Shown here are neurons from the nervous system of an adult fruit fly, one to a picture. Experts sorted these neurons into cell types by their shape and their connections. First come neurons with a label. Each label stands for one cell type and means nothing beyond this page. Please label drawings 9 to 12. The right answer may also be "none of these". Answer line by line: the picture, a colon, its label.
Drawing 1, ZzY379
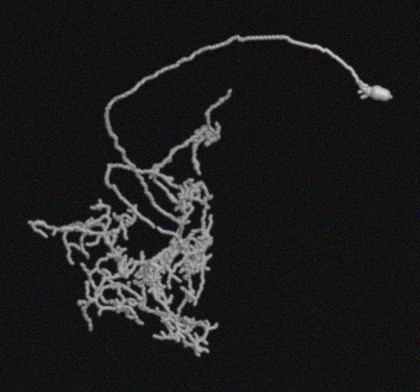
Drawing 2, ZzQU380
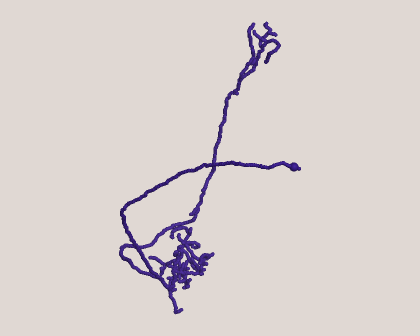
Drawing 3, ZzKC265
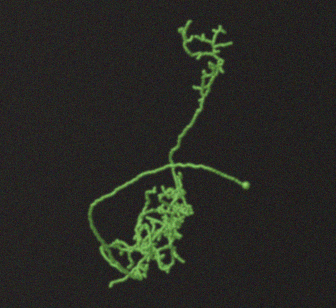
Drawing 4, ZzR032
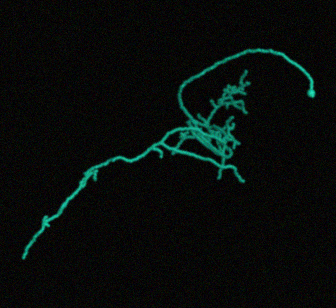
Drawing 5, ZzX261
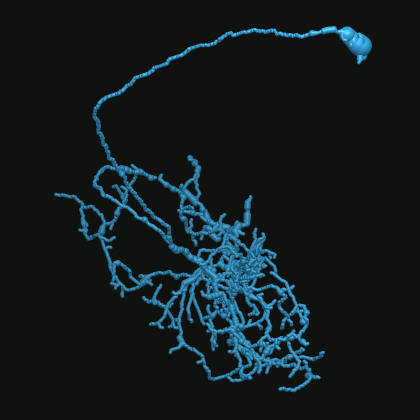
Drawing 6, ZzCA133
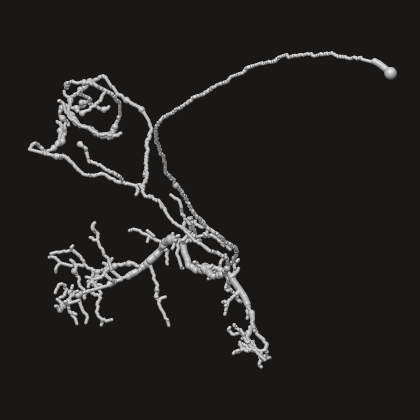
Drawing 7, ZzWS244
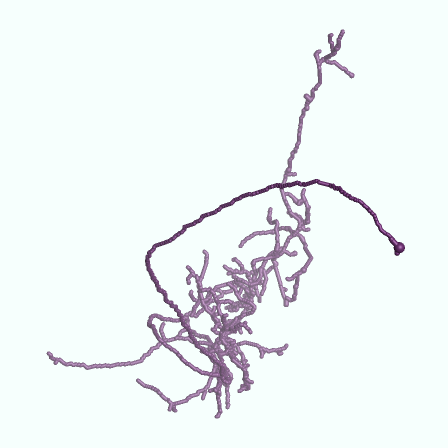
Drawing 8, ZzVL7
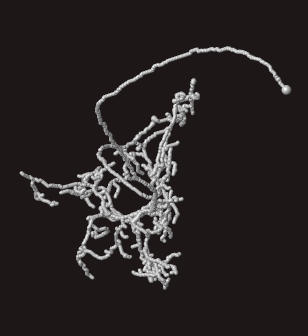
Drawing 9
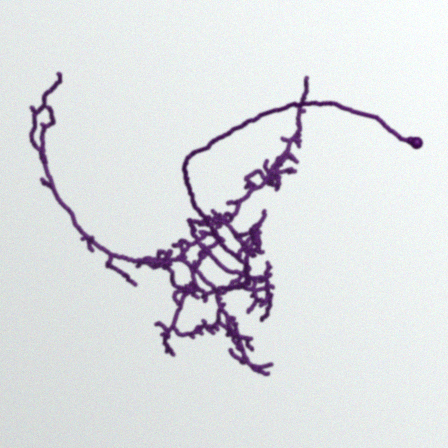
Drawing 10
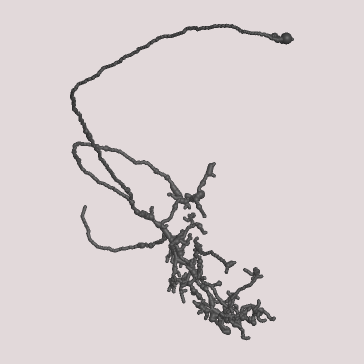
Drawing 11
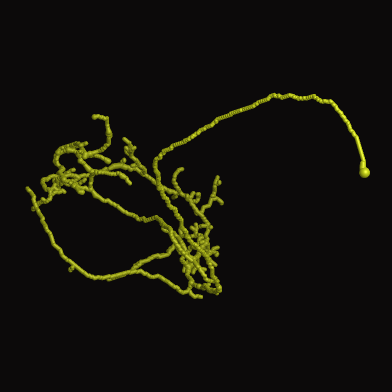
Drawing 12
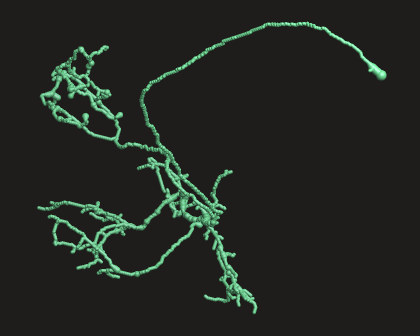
9: ZzVL7
10: ZzX261
11: ZzCA133
12: ZzCA133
